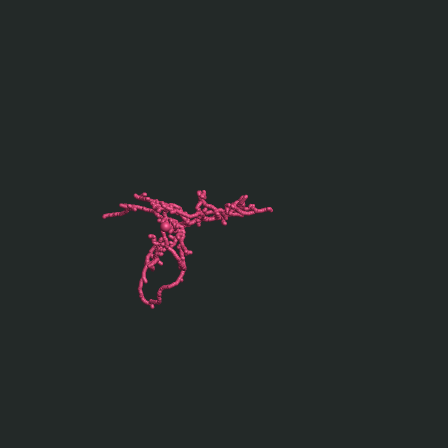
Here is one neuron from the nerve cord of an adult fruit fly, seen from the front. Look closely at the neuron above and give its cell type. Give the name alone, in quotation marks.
"IN09A054"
